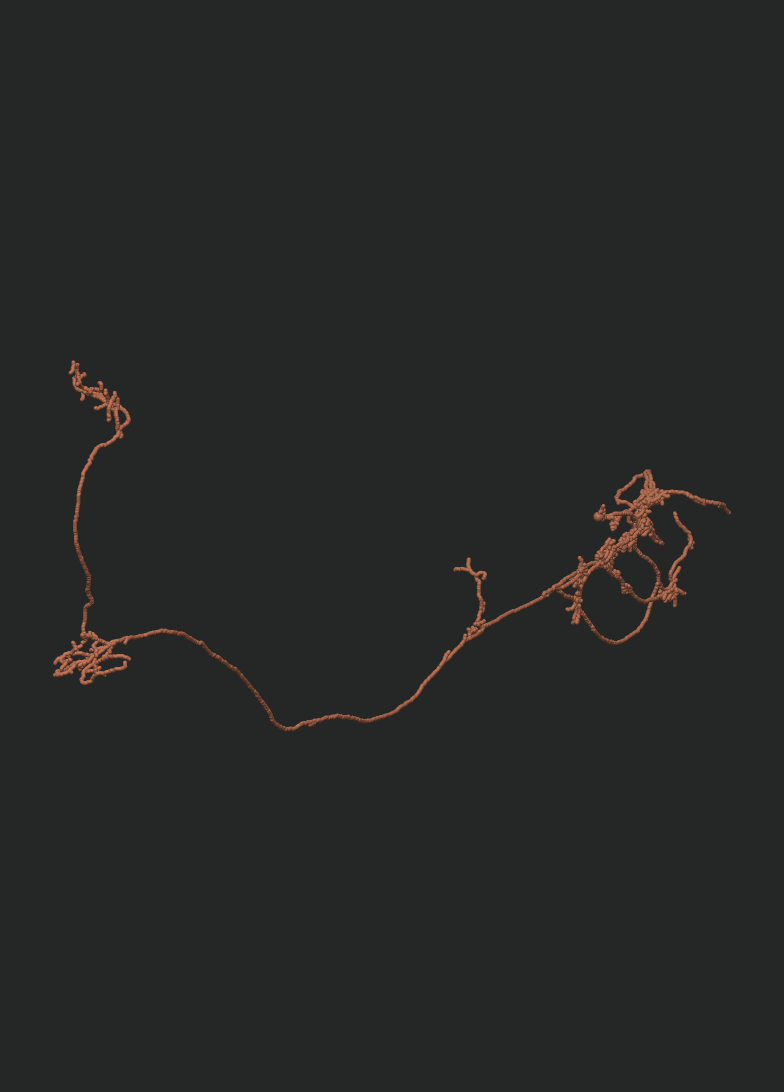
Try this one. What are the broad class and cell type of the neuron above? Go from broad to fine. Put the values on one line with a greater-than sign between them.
ascending neuron > ANXXX136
